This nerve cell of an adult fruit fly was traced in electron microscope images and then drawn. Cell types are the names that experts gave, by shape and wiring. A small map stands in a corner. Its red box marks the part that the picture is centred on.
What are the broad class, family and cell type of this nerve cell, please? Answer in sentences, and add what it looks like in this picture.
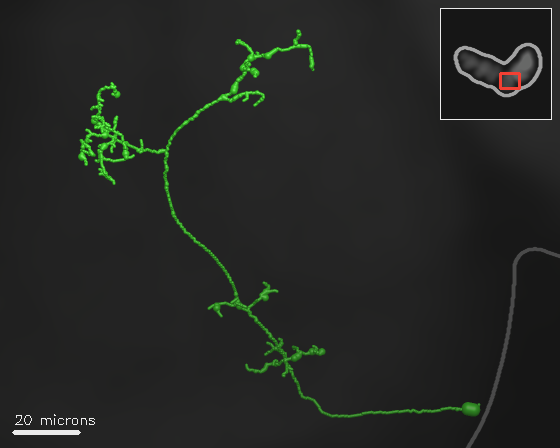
Its broad class is optic-lobe intrinsic neuron. Its family is TmY. The cell type is TmY4. The cell body is at the lower right of the picture. From left to right in the picture it spans about 130 microns. The picture shows dozens of branch ends.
